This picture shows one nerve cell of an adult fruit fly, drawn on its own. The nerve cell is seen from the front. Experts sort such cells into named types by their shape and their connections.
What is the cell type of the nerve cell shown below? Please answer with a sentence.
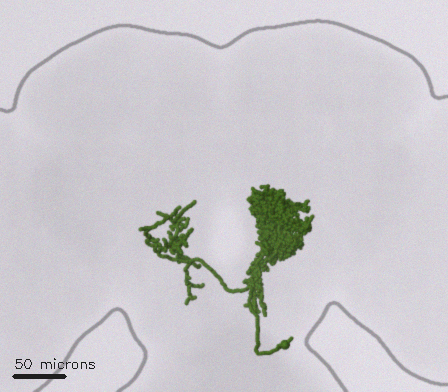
The cell type is CB0677.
